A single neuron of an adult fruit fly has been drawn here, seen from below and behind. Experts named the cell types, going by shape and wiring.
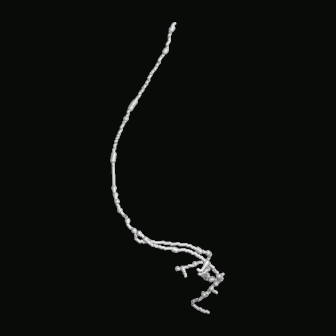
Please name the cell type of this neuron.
SNxx04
